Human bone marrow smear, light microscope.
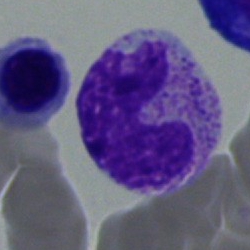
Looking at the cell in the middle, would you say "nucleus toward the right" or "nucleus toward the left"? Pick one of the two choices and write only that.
Nucleus toward the left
